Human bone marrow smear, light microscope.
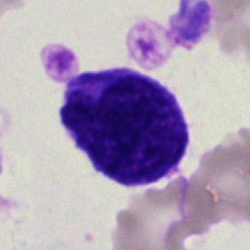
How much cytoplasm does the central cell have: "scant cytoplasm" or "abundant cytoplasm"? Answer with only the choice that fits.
Scant cytoplasm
